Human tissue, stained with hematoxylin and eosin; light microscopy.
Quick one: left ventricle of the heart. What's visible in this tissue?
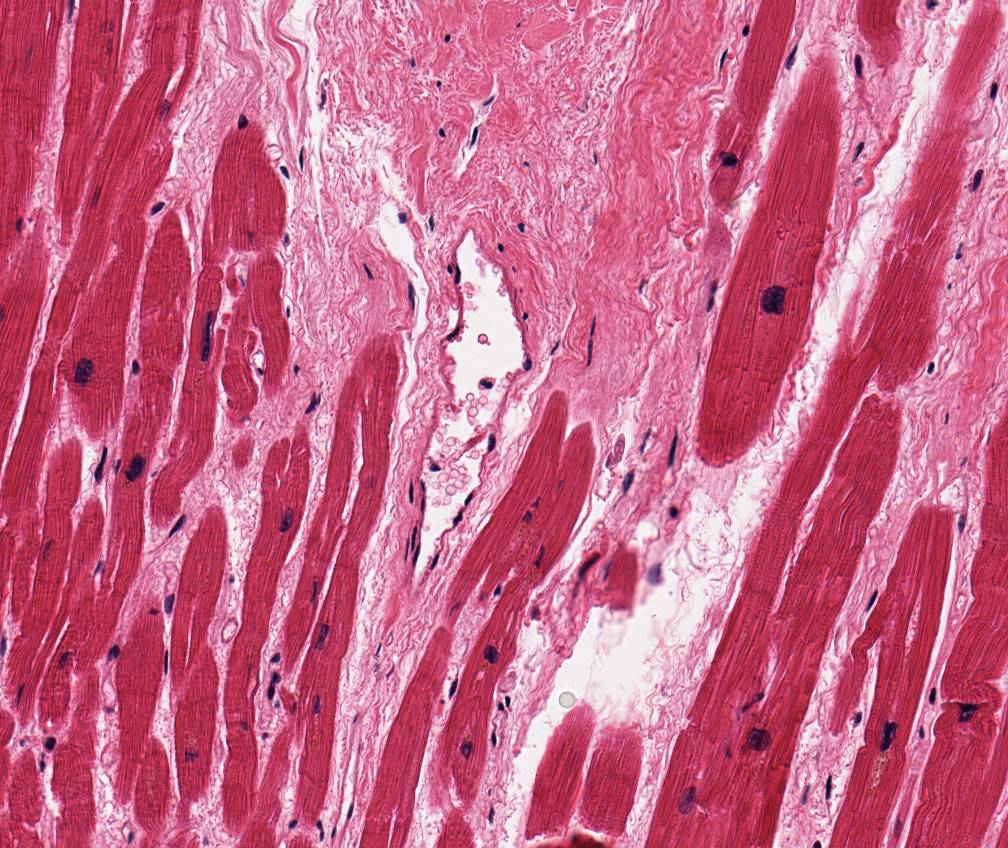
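Elongated muscle fibres occupy the left and right parts of the field, running obliquely from lower left to upper right. Their nuclei lie singly in the centre of the fibres. Between the two groups, a wide band of pale pink, wavy connective tissue runs down the middle. Within this connective tissue near the centre lies a thin-walled vessel holding scattered red blood cells.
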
